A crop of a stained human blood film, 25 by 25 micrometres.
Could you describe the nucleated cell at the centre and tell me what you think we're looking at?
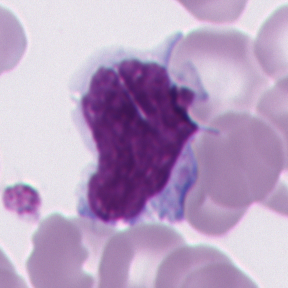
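The cell's outer edge is ragged and irregular, not smoothly rounded. Its nucleus, about 14 by 10 micrometres, has dense, dark purple chromatin with only faint lighter mottling. The cytoplasm is pale bluish-grey and is broadest below and to the right of the nucleus. This is a typical lymphocyte.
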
